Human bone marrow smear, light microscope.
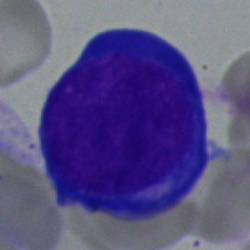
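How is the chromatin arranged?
Fine and evenly spread, with no coarse clumps.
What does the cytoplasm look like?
A scant rim stained deep blue, widest at the top of the cell, with a paler zone along the lower edge of the nucleus.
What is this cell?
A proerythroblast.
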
